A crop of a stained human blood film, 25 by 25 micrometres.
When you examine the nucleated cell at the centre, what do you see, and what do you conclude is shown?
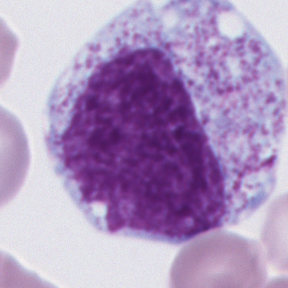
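The nucleus, about 17 by 12 micrometres, is a single unsegmented mass lying off-centre toward the lower left of the cell. Plentiful pale bluish-grey cytoplasm forms a wide rim mainly on the upper and right side of the nucleus. Many fine purplish-red granules are scattered throughout it, along with a few small clear round vacuoles. This is a myelocyte.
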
